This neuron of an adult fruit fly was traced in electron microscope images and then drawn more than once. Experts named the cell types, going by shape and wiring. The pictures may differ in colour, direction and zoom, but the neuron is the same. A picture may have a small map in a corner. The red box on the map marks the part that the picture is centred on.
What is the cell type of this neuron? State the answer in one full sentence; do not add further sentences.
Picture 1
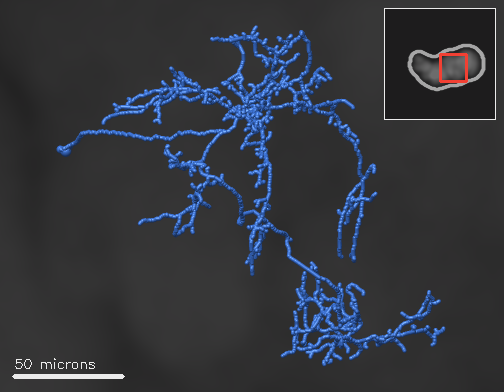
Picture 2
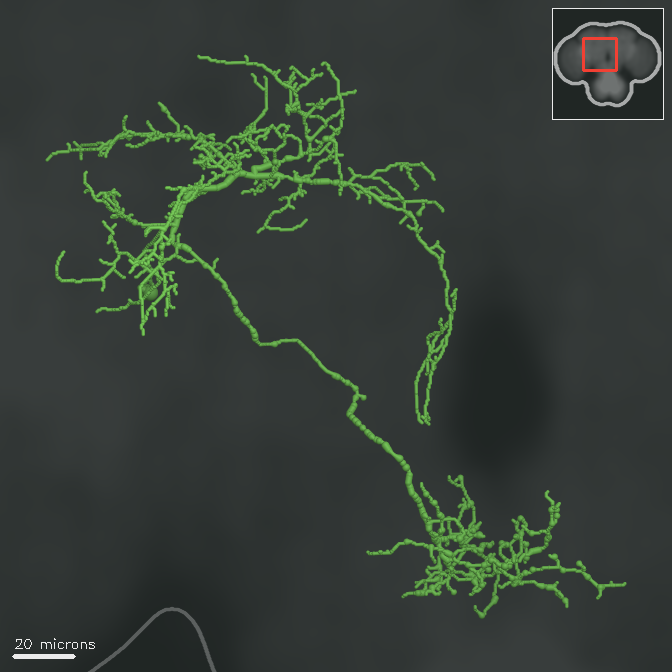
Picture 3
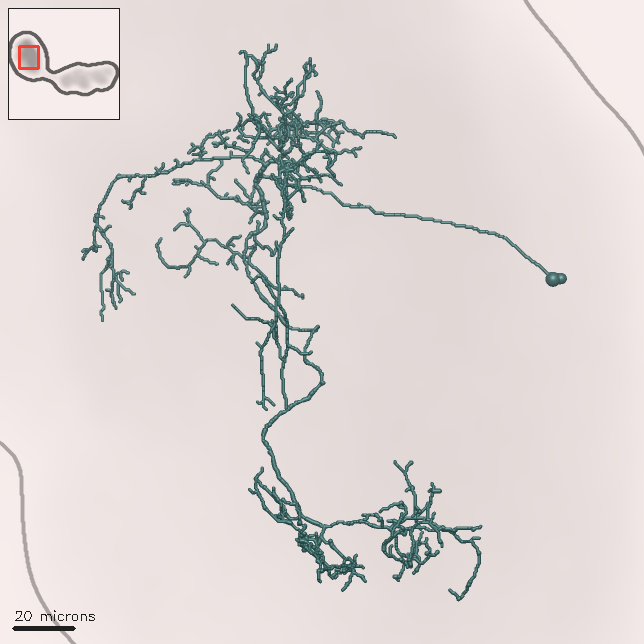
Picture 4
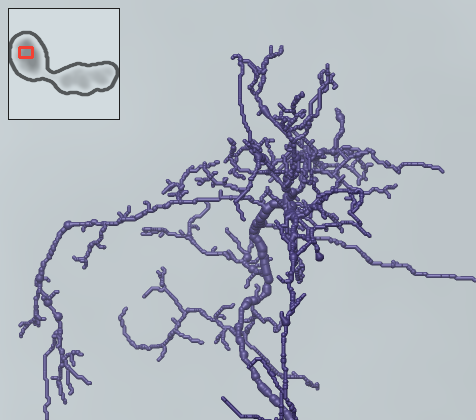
By cell type, this neuron is classified as CL260.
